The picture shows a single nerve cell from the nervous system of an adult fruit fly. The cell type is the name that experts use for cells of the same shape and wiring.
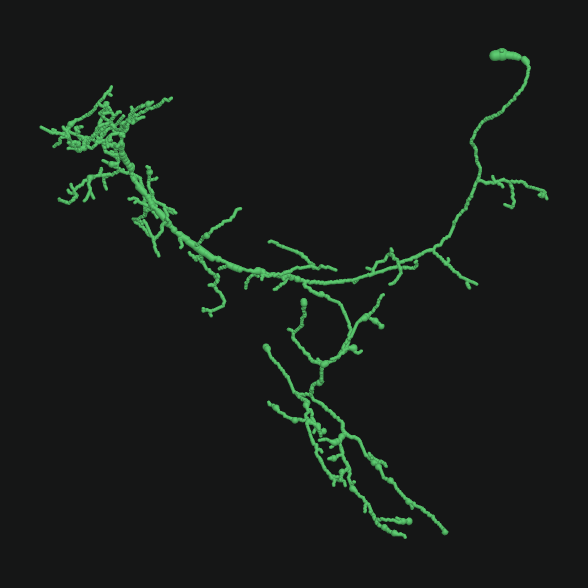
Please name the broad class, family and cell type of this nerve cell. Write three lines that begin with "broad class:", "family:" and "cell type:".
broad class: central-brain intrinsic neuron
family: hemilineage DM4_dorsal
cell type: pC1_8a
